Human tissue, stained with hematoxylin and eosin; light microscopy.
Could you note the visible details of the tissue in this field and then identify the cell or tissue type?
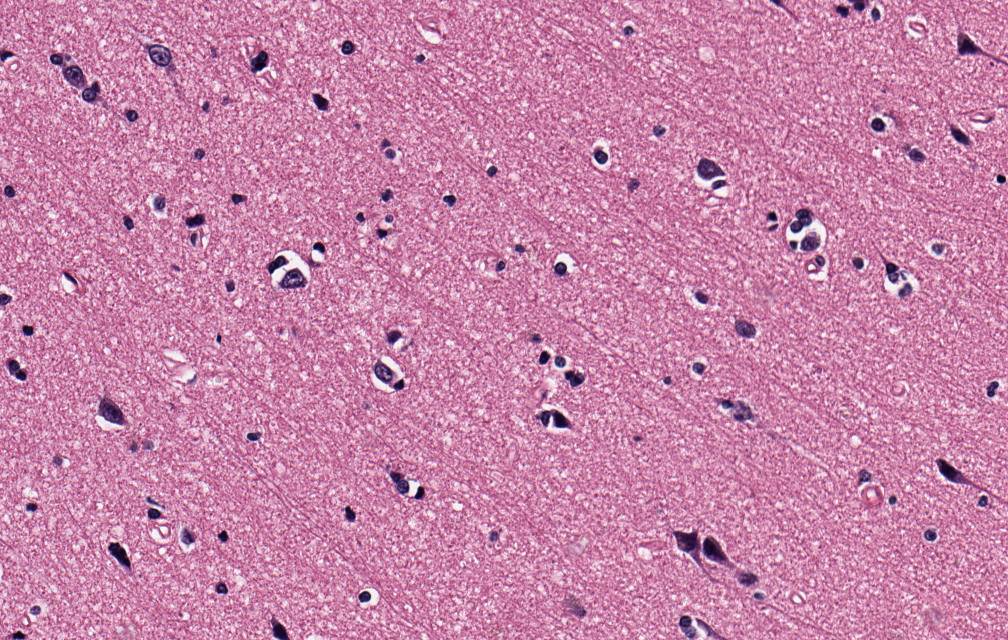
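The field is filled entirely by finely granular pink neuropil containing small vacuoles; no epithelium or glands are present. Faint parallel fibres cross it diagonally. Many small, round, dark glial nuclei are scattered evenly throughout. Some neurons, for example in the upper right, are closely surrounded by several small glial nuclei. The tissue is cerebral cortex.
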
